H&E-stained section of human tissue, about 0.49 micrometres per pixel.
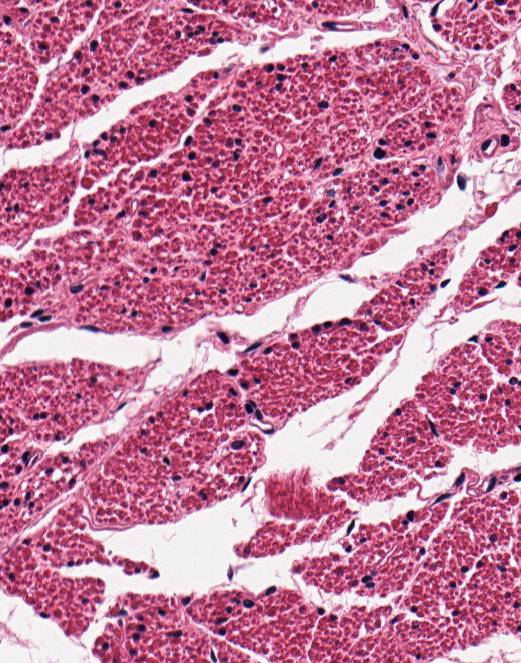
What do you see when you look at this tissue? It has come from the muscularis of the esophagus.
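Irregular bundles, split by white clefts running mostly lower left to upper right. Bundles: many small, tightly packed, round to polygonal pink profiles, cells apparently cut across. Cytoplasm deeply eosinophilic, red-pink. Thin paler pink connective tissue strands with elongated nuclei edge the bundles, clearest upper right.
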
